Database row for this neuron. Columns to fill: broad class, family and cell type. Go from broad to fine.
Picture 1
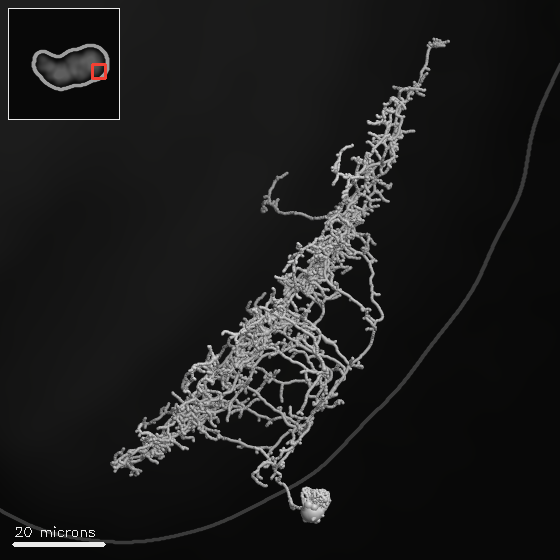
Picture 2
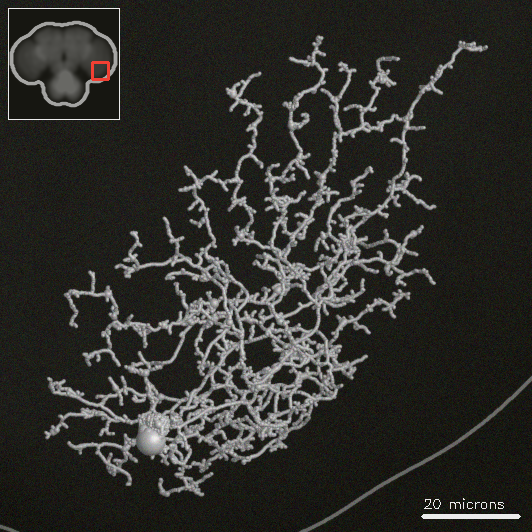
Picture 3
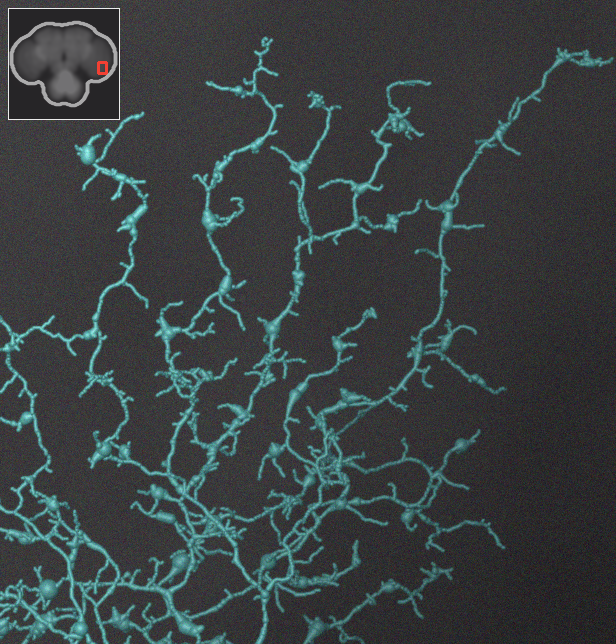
optic-lobe intrinsic neuron; Dm; Dm20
